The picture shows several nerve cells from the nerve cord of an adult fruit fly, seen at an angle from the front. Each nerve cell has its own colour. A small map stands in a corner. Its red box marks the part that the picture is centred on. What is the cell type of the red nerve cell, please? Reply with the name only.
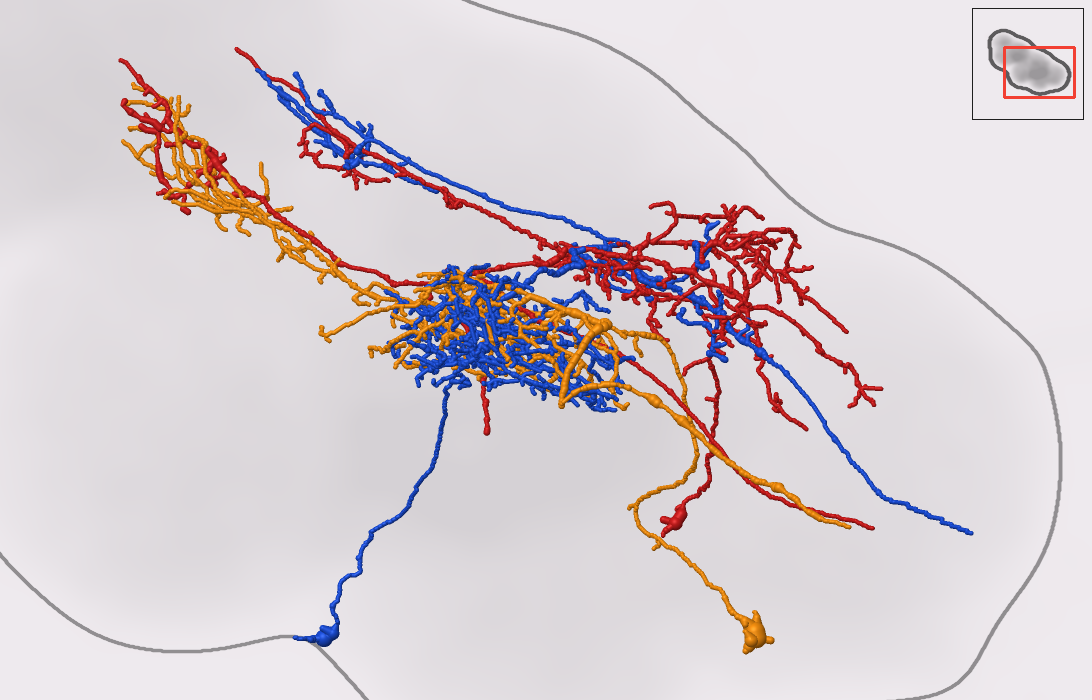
AN06A018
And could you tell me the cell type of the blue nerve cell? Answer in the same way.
AN06A017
